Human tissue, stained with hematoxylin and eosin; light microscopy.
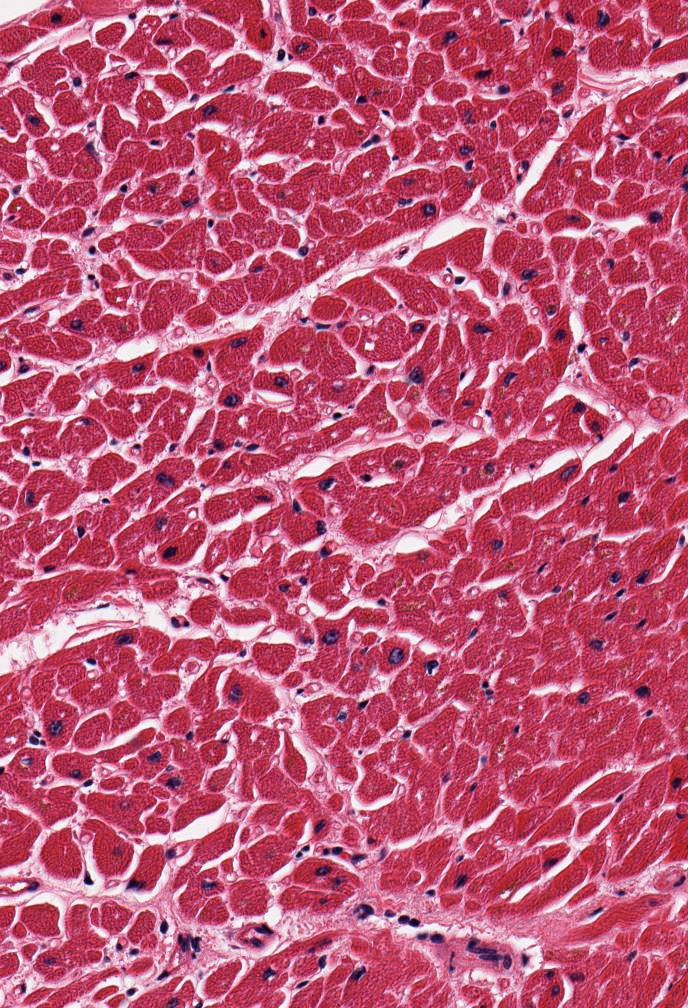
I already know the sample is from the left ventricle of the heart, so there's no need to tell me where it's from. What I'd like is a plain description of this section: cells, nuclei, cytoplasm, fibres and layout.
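Pale clefts separate the bundles, running diagonally, rising left to right across the field. Fibre profiles irregular in outline; many angular or branching. Nuclei, where seen, single and central within the fibre. Fine yellow-brown granules in some fibres, close to the nucleus.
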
